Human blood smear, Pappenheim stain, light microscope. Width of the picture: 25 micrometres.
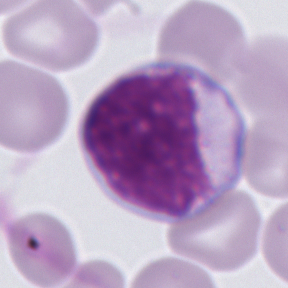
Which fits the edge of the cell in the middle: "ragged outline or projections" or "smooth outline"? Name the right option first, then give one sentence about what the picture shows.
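Smooth outline. The cell outline is round and smooth, without projections.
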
